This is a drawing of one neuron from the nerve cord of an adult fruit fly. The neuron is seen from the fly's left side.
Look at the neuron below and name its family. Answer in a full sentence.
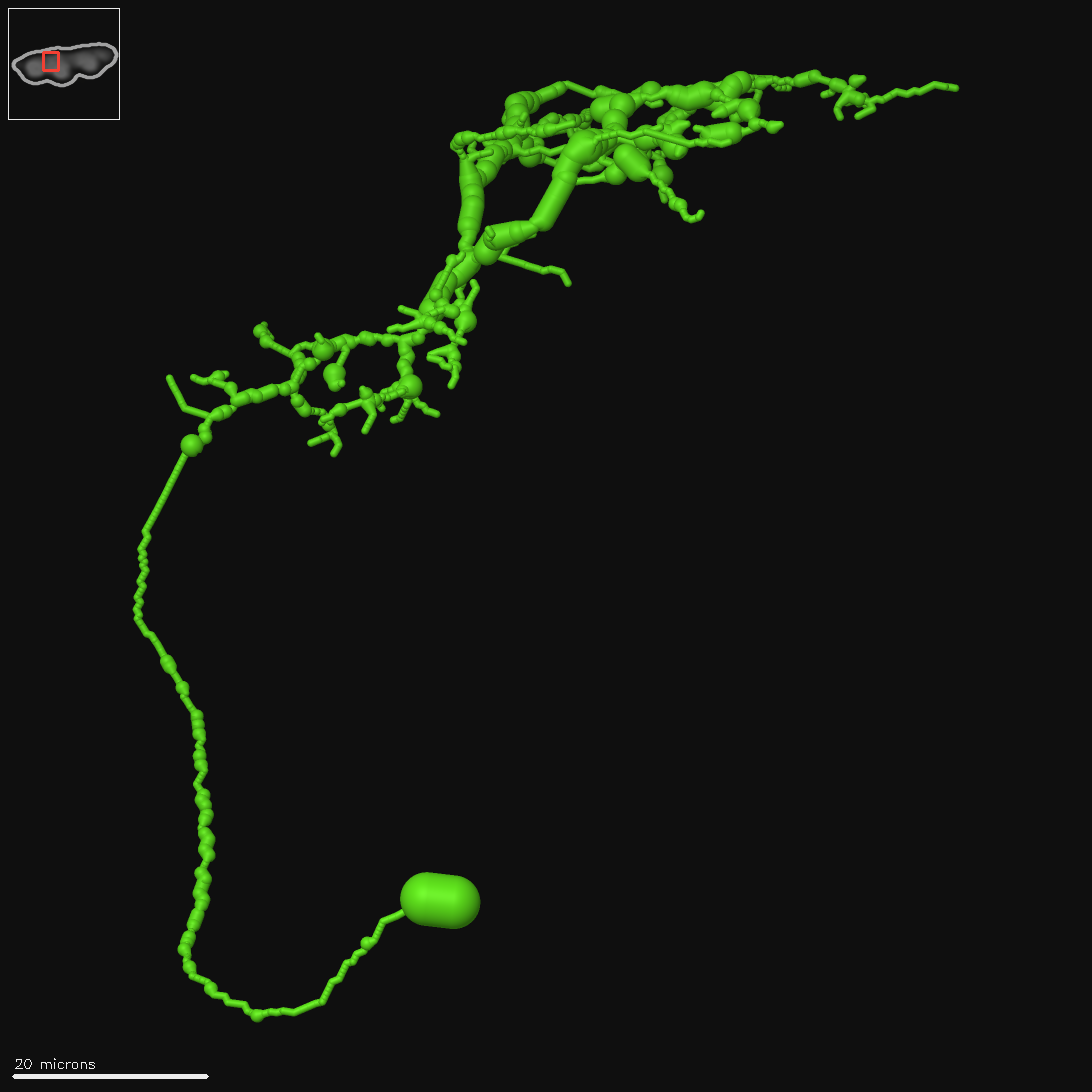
The family is hemilineage 03B.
